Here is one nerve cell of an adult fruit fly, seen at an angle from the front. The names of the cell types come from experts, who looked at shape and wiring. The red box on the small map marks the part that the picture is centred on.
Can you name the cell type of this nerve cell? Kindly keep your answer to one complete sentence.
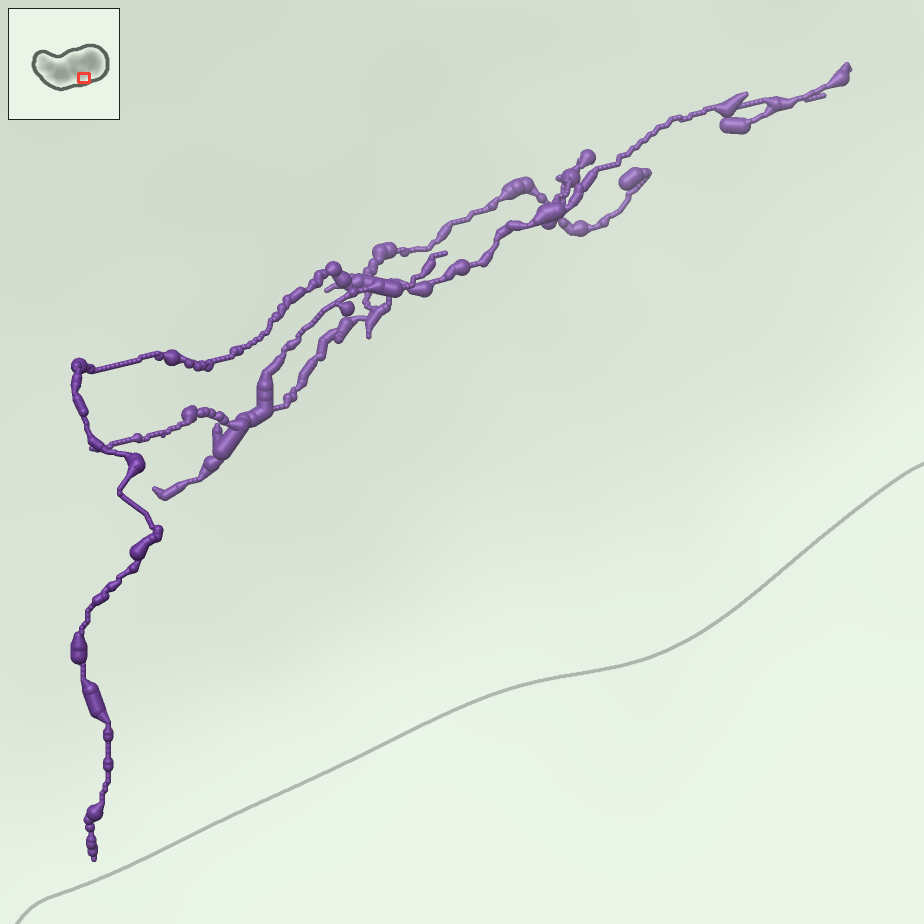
This nerve cell is given the cell type PhG2.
